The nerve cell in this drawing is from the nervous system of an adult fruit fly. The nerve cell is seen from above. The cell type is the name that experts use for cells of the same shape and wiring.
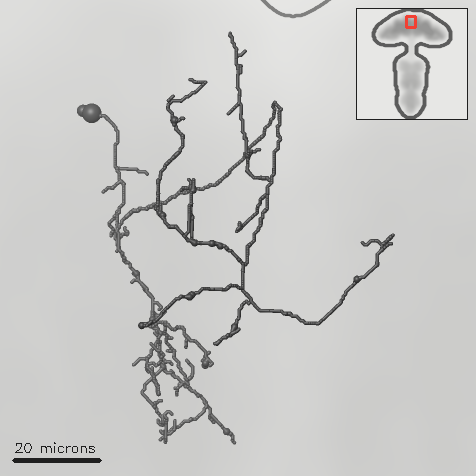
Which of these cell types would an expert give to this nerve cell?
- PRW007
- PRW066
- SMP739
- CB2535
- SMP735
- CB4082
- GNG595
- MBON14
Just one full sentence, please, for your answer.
It is the cell type CB4082 to which this nerve cell belongs.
